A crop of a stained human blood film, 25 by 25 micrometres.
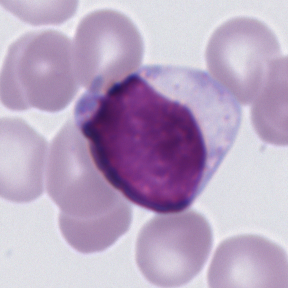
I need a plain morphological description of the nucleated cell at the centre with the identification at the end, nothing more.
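A few fine purple dots are scattered through the cytoplasm, which contains no vacuoles. The nucleus forms a single rounded mass without lobes, and no distinct nucleolus is visible in it. The cell is a large granular lymphocyte.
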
